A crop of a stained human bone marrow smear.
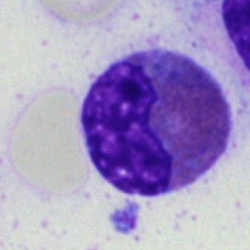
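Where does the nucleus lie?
Off-centre, against the left side of the cell, taking up about half of it.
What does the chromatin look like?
Coarse, clumped into dark blocks with paler gaps between them.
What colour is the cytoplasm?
Pale lilac-purple.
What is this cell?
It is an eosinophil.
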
